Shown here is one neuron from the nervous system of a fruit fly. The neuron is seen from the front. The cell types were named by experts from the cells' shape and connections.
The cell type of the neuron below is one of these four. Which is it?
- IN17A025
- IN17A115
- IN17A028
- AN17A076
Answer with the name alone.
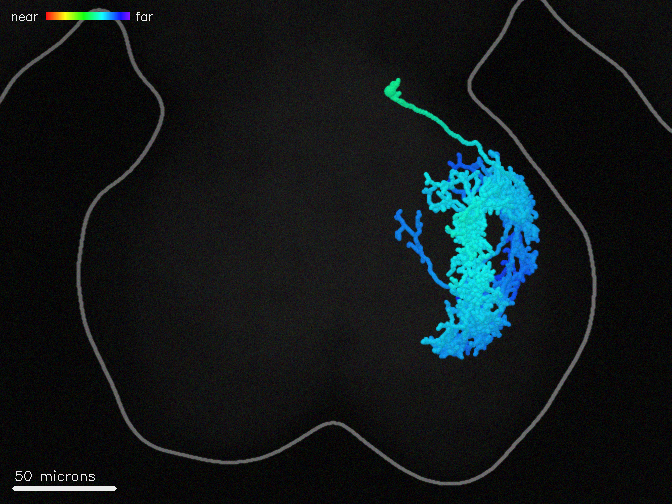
IN17A025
